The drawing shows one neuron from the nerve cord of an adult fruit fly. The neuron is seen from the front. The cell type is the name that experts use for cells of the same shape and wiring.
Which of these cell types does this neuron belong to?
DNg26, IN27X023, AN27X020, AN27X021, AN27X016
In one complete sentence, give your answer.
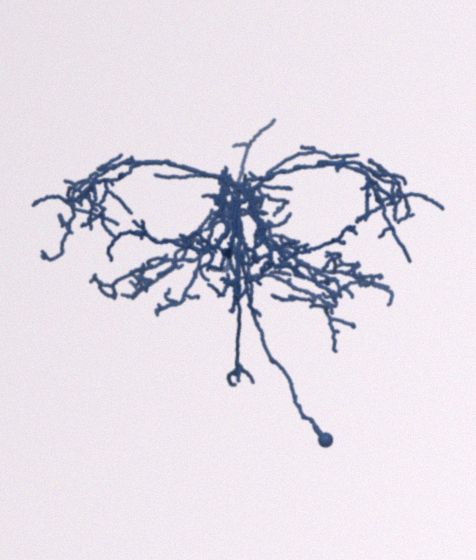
The cell type designation of this neuron is AN27X016.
